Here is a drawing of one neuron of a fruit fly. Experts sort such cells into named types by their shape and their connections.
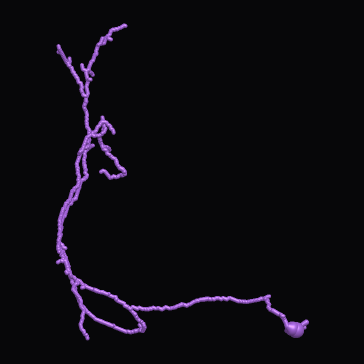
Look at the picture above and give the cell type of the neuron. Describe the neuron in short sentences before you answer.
In this view it is taller than it is wide. Its broad class is central-brain intrinsic neuron. The cell type is GNG629.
